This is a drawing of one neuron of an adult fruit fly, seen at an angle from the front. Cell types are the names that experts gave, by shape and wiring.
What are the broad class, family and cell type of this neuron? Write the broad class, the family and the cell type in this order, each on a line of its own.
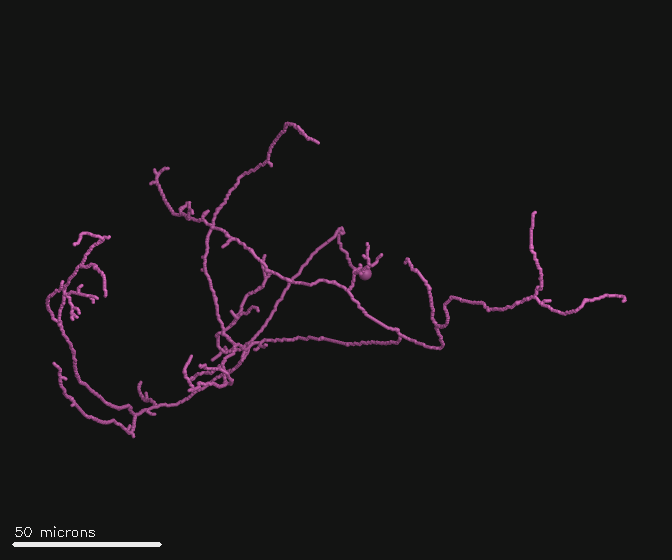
central-brain intrinsic neuron
hemilineage DM6_ventral
LAL187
